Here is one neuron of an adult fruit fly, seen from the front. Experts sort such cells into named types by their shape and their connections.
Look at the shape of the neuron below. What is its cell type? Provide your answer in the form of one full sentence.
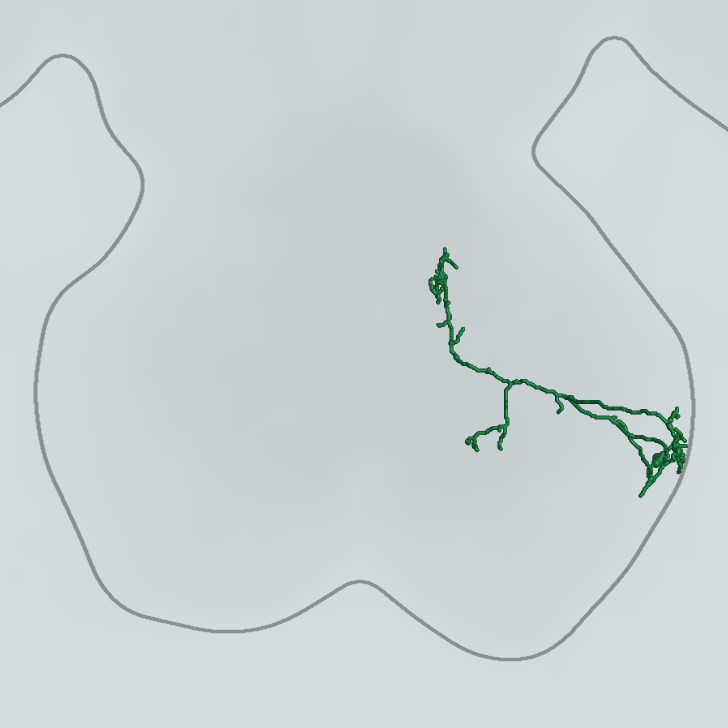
In terms of cell type, the neuron is IN21A103.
